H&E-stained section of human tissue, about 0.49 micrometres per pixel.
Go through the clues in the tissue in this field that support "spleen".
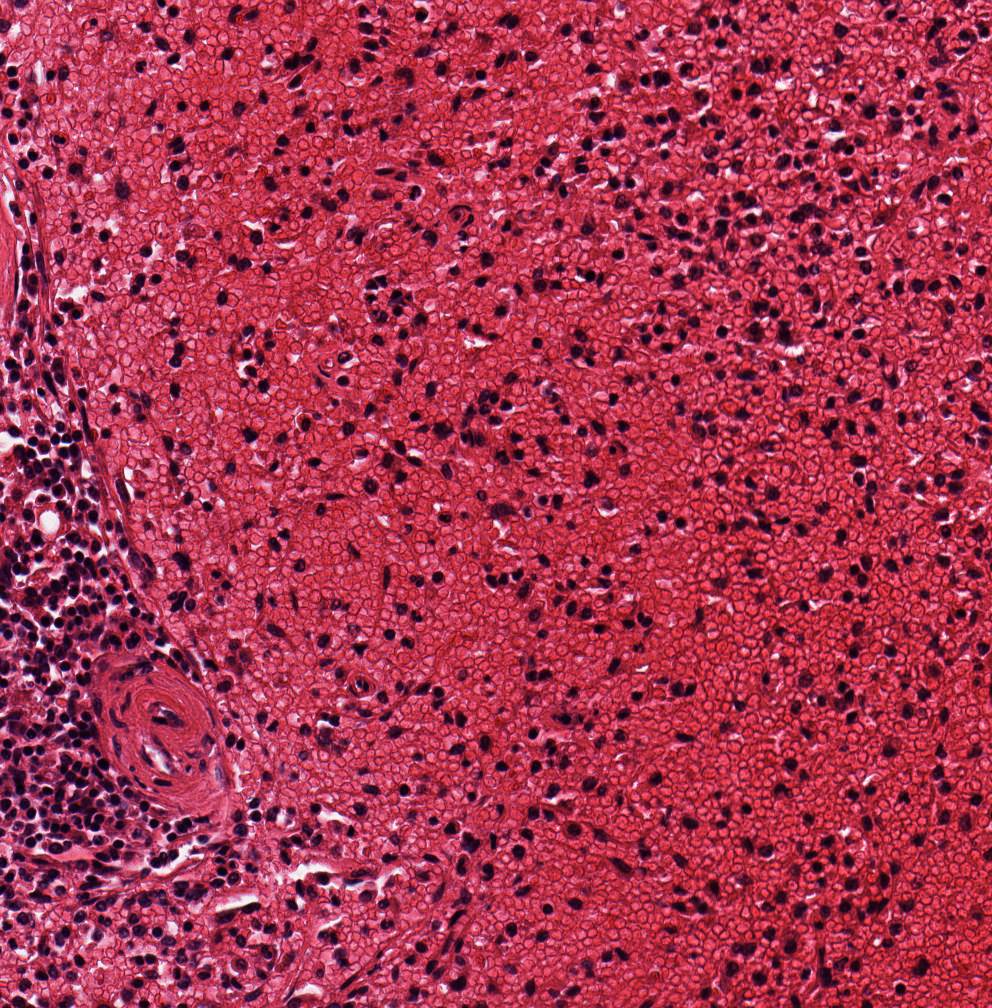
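This is spleen, and most of the field goes with it: tightly packed red blood cells, with darker nuclei scattered evenly through them.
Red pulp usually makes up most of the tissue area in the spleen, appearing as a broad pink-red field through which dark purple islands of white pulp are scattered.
A band of lymphocytes with round, densely dark nuclei and scant cytoplasm lies along the left edge. In the lower left a small arteriole is cut across, its thick wall of pink smooth muscle arranged in concentric rings. At the upper left edge, a strip of pink fibrous wall runs roughly up and down the field.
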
